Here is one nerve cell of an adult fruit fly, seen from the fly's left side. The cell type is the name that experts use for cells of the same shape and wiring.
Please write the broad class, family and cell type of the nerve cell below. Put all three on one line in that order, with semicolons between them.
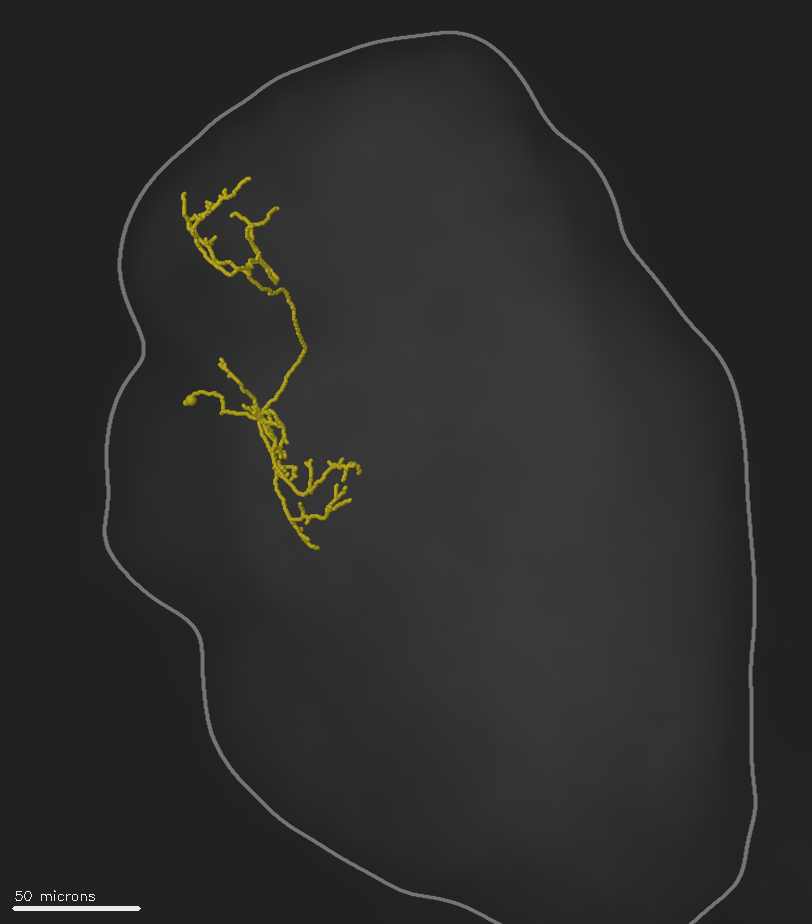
central-brain intrinsic neuron; hemilineage CREl1; LAL110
